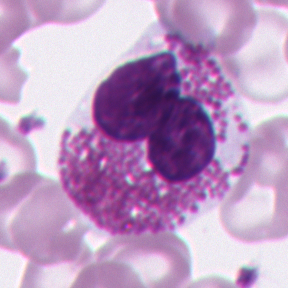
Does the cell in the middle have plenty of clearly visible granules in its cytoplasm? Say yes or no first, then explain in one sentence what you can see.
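Yes. The cytoplasm is packed with coarse, round, reddish-pink granules.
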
